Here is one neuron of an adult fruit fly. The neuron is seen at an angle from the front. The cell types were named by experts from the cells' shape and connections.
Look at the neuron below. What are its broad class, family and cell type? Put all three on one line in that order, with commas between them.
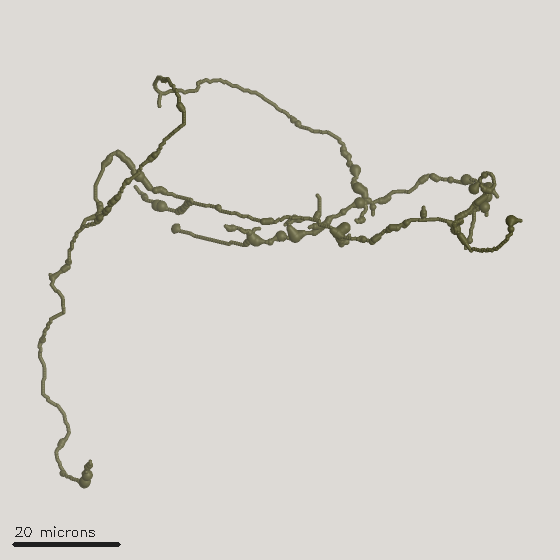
sensory neuron entering the brain, class gustatory, PhG7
